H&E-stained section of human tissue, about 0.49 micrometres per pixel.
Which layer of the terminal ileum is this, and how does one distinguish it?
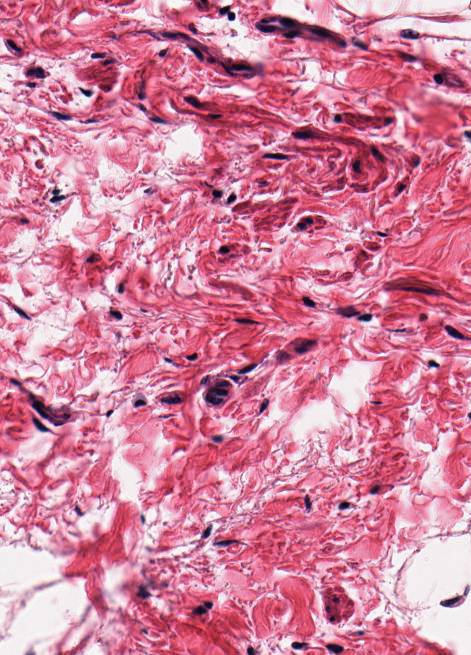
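Right, this is dense connective tissue. Wavy collagen bundles fill the whole field, running in many different directions, and they stain a strong pink with eosin.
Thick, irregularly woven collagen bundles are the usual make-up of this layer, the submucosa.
Nuclei are sparse, scattered one by one among the bundles.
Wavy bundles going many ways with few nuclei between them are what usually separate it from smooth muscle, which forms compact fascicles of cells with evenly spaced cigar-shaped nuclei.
And small white clefts part the bundles throughout.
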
